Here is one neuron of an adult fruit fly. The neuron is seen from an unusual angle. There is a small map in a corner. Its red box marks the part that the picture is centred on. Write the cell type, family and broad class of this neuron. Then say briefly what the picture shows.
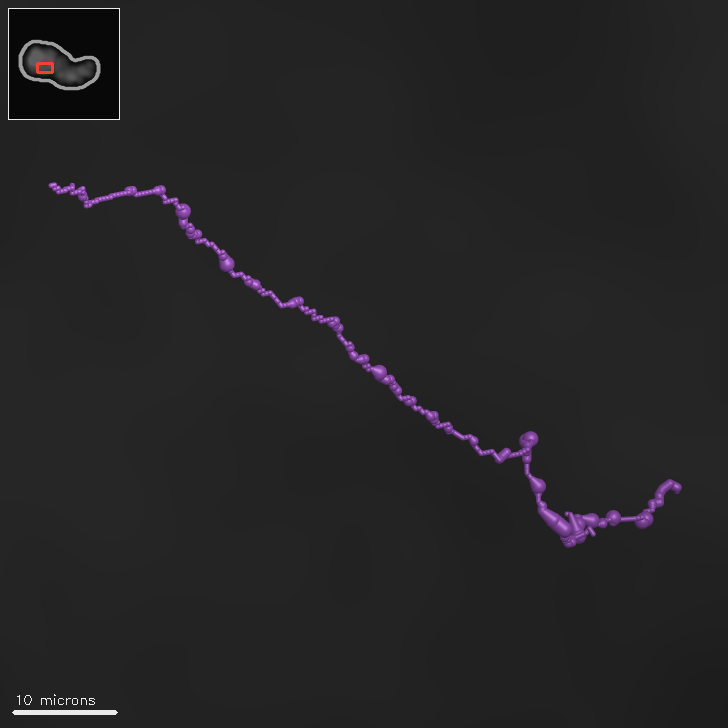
It is of cell type JO-EV3. The name of its family is class mechanosensory. It is a sensory neuron entering the brain. The drawing shows no cell body. By the scale bar it is about 60 microns wide in this view. It has a dozen or fewer branch ends.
